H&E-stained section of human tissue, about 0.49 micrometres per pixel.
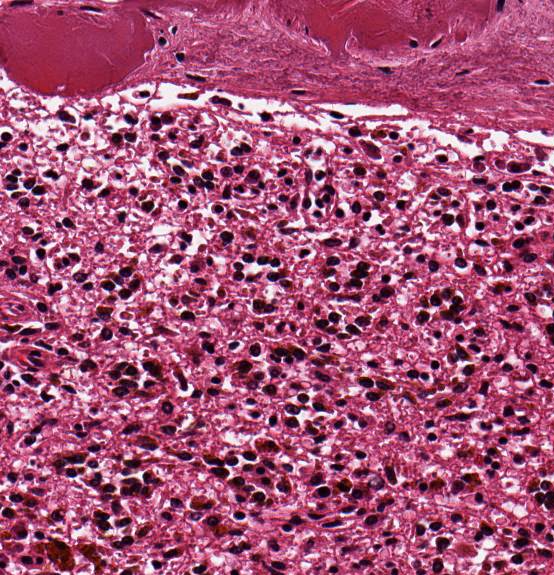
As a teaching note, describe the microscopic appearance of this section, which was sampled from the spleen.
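Top edge: band of pink fibrous tissue. Beneath it, a dense, diffuse cell sheet across most of the field. Nuclei mostly round to oval, darkly stained. Cytoplasm pale, wispy; small clear spaces between cells. No glands, tubules or other lumened structures anywhere in the sheet.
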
